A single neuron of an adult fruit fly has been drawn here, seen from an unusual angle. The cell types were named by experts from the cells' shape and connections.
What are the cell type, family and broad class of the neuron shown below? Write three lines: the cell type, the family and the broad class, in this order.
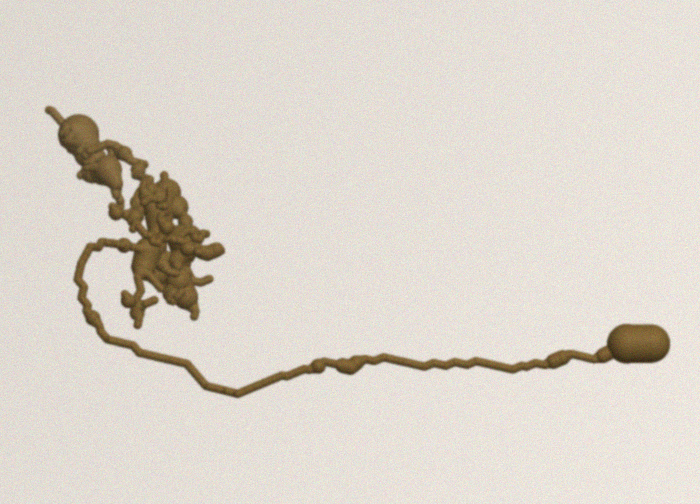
Mi9
Mi
optic-lobe intrinsic neuron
